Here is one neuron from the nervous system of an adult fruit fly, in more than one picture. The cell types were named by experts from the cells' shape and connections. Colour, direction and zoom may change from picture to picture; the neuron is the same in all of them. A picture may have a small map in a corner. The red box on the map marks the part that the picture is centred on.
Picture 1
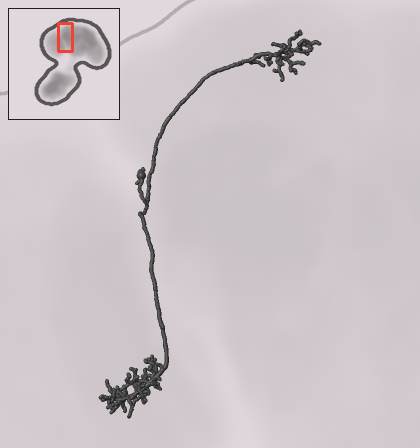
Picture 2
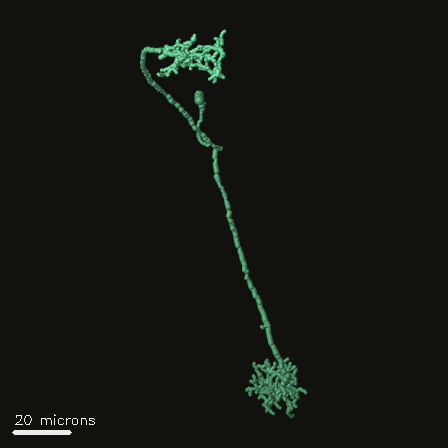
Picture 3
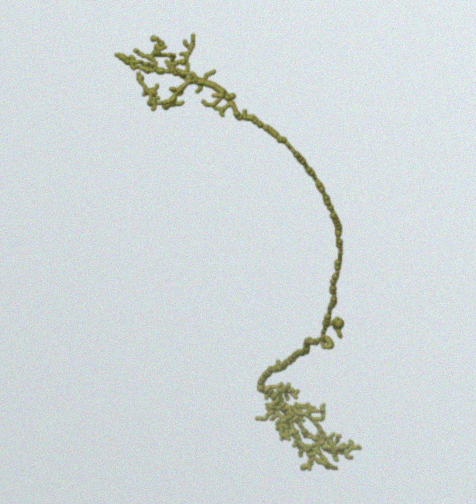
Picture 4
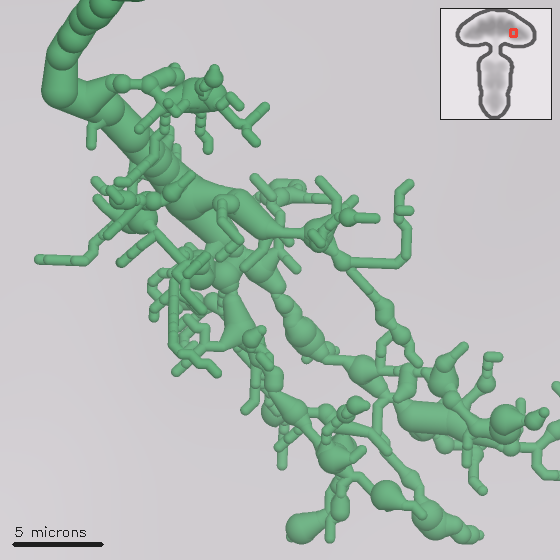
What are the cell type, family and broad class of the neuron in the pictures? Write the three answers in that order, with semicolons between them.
LC10a; hemilineage VPNd2; visual projection neuron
